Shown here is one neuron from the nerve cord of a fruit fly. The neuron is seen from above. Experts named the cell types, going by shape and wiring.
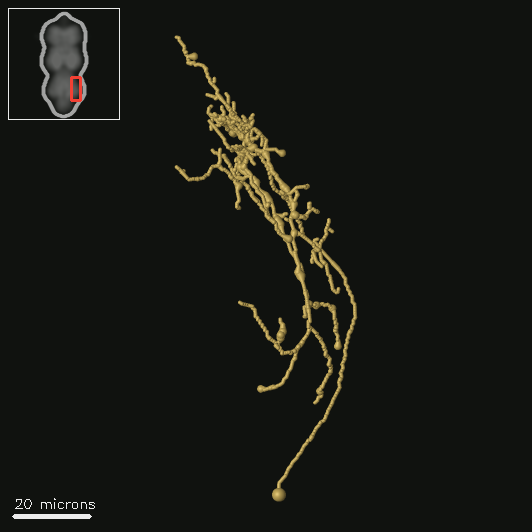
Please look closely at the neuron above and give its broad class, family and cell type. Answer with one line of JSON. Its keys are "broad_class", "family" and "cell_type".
{"broad_class": "nerve-cord intrinsic neuron", "family": "hemilineage 08A", "cell_type": "IN08A047"}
